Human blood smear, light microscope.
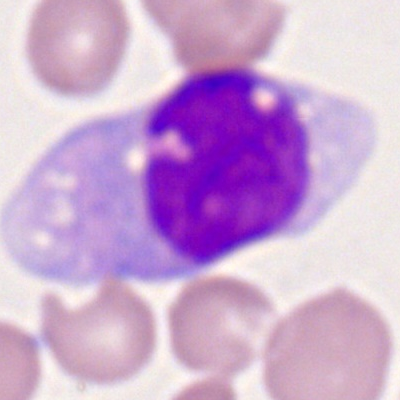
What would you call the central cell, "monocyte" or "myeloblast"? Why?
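I'd call this a monocyte, not a myeloblast. Looking at it, the nucleus sits toward the right side, and its chromatin is dense and stains dark purple. Around it the cytoplasm is pale blue, with a few small clear spots in its left part.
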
